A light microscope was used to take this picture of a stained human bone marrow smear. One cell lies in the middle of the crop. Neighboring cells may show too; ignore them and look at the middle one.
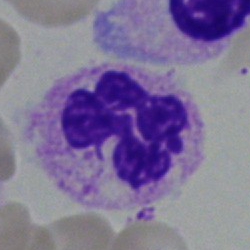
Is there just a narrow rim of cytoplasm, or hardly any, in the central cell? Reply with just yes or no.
No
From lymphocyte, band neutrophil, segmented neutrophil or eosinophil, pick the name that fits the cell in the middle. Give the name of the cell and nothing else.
segmented neutrophil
